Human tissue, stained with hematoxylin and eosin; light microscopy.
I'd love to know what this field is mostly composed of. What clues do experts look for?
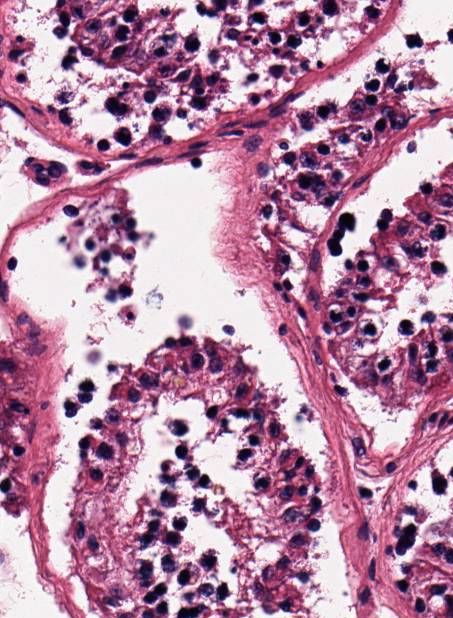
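Seminiferous tubule is what this field mainly shows. The deciding point is the lining, a multilayered epithelium of many cells with round, dark-staining nuclei.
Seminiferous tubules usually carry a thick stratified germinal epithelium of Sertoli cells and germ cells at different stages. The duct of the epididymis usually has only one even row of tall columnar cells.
Around each tubule, notice also the thick, layered, pink-staining wall with flattened, elongated dark nuclei. The lining cells have pale pink cytoplasm pocked with many small clear vacuoles, and no fat cells appear anywhere.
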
